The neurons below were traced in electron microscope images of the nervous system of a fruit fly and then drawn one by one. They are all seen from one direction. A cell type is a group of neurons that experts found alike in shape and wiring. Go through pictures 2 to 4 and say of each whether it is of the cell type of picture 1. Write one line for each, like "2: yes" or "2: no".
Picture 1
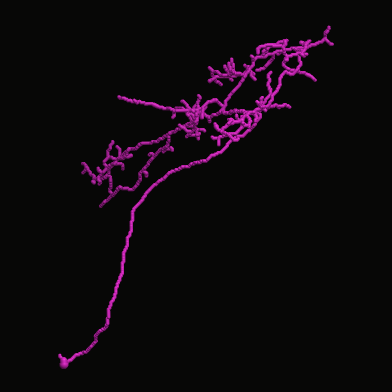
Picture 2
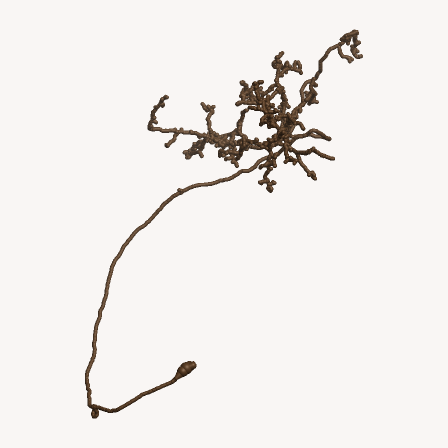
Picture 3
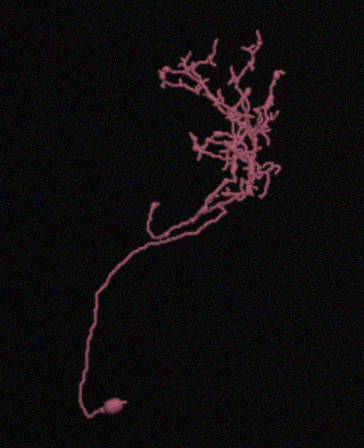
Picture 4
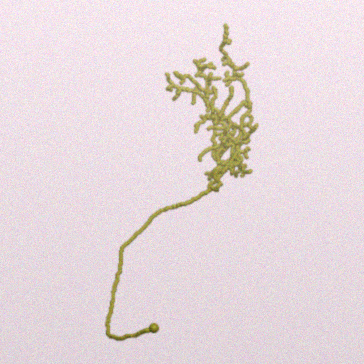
2: yes
3: no
4: no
